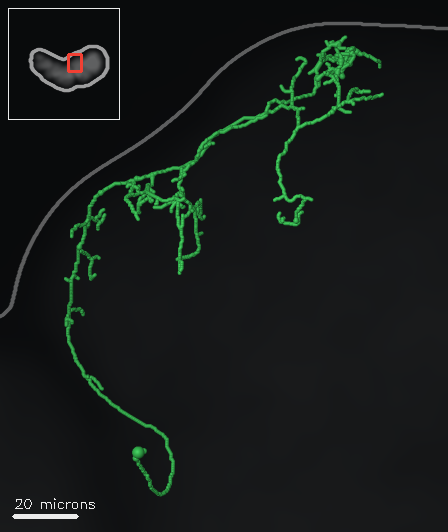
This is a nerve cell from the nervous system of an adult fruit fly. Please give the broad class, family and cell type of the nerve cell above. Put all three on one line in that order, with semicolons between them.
central-brain intrinsic neuron; hemilineage LHa3; CB1595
